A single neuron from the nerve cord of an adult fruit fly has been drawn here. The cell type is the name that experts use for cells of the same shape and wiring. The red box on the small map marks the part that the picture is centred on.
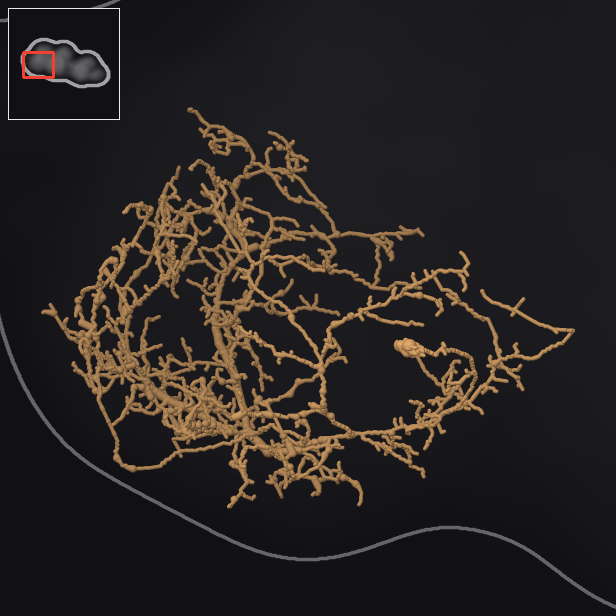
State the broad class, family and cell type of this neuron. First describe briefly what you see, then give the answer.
The picture shows more than a hundred branch ends. In this view it is wider than it is tall. It is a nerve-cord intrinsic neuron. Its family is hemilineage 03A. It is of cell type IN03A022.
